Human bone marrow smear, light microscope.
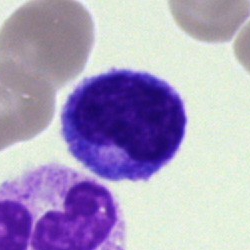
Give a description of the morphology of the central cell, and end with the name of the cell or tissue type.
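Most of the cell is filled by the nucleus, which sits toward the upper side. The cytoplasm is deep blue and widest below the nucleus. Within it, a pale zone lies against the lower edge of the nucleus. This is a lymphocyte.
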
